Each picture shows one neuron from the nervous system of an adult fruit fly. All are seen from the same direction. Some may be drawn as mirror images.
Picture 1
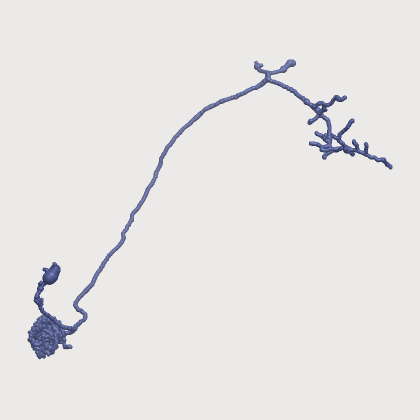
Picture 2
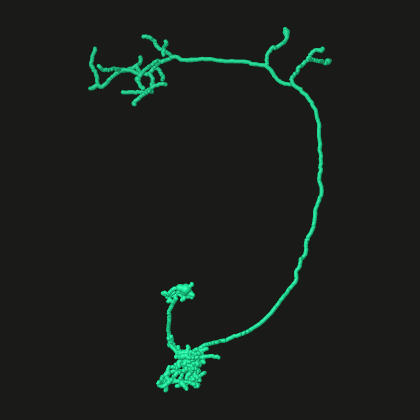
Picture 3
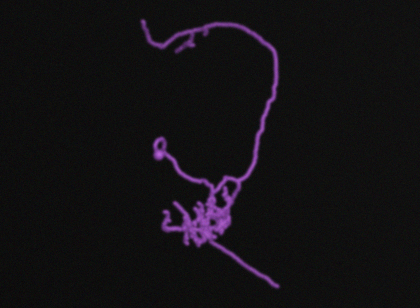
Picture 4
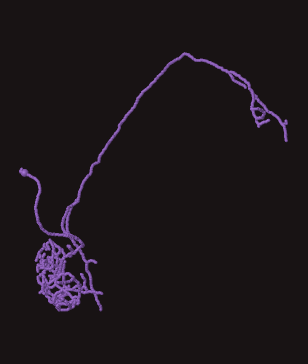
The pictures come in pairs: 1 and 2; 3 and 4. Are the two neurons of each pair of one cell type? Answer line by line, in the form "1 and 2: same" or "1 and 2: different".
1 and 2: different
3 and 4: same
